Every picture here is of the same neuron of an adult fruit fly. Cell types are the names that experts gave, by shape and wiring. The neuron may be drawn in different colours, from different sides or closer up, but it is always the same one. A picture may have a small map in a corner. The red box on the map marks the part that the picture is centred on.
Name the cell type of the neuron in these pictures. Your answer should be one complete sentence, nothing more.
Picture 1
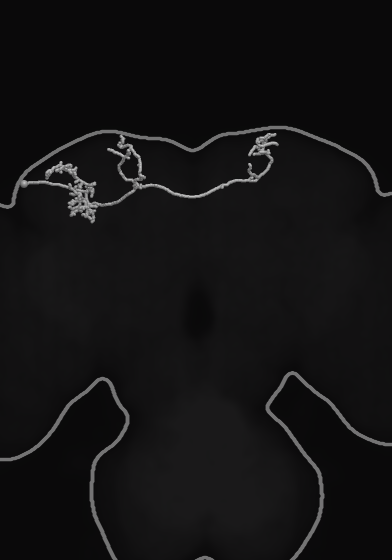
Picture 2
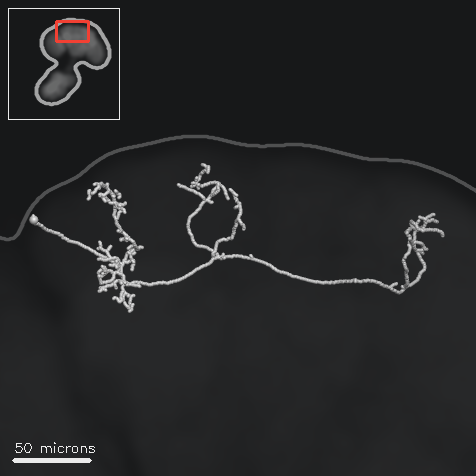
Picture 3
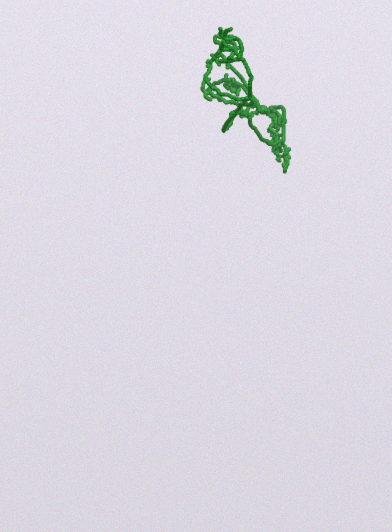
The cell type name for this neuron is LHPV6f3_b.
